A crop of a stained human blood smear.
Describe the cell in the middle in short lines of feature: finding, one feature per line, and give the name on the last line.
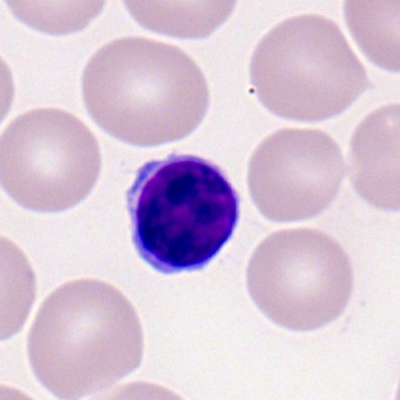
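Outline: round.
Chromatin: dark, coarsely clumped.
Cytoplasm extent: thin rim, widest on the left side.
Cytoplasm colour: pale blue.
Cell type: lymphocyte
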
